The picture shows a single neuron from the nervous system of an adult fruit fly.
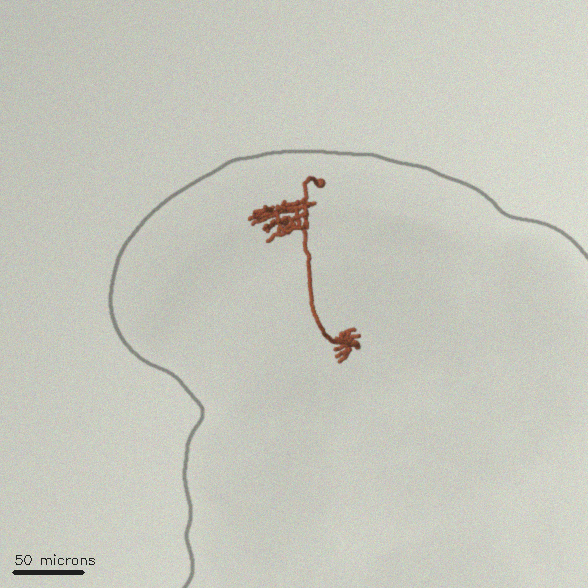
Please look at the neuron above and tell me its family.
Tm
